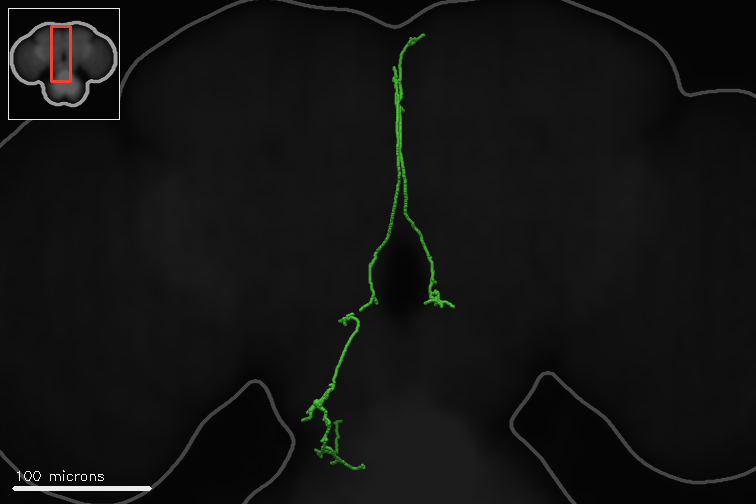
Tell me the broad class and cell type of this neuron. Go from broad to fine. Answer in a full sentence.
A central-brain intrinsic neuron, type PRW075.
